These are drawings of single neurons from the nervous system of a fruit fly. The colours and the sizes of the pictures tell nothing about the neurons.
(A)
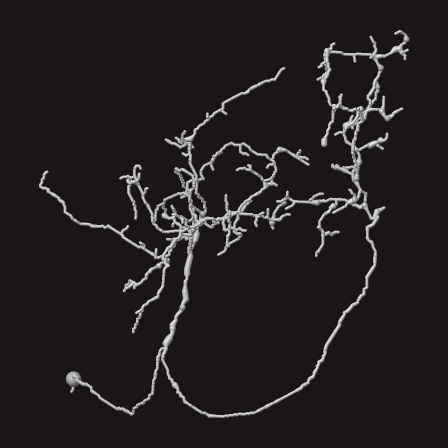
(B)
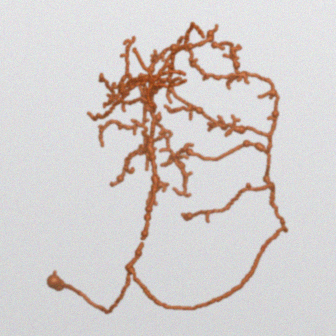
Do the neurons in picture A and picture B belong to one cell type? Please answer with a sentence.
They are of different cell types.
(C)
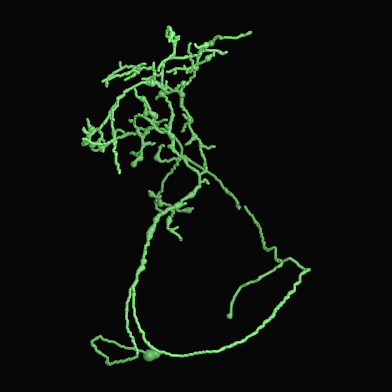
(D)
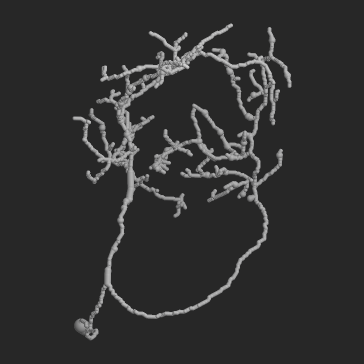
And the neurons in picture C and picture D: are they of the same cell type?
They are of different cell types.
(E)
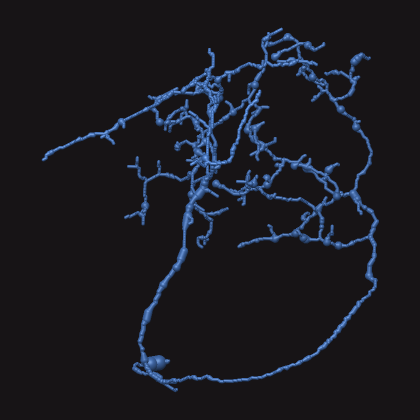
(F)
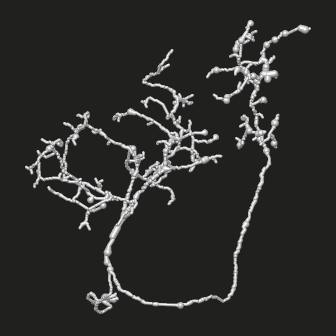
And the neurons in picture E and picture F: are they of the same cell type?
They are of different cell types.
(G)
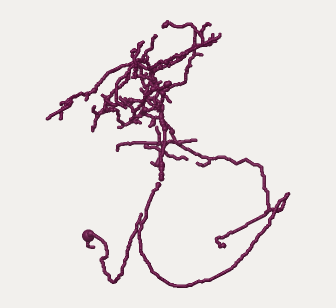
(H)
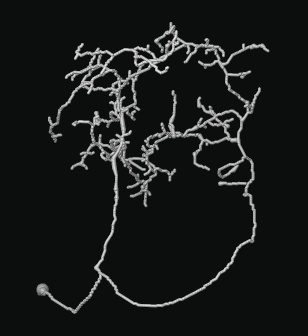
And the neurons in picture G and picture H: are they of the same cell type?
They are of different cell types.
